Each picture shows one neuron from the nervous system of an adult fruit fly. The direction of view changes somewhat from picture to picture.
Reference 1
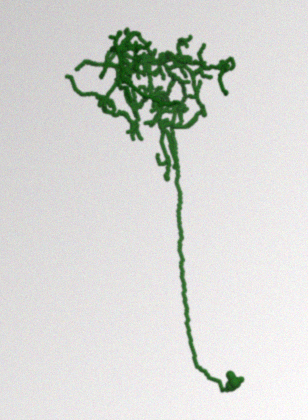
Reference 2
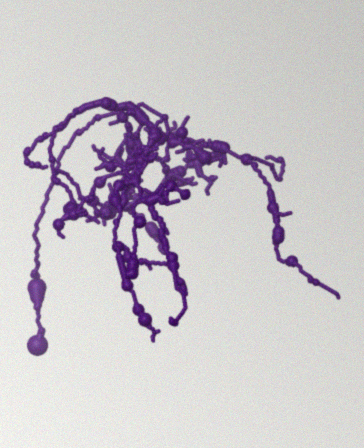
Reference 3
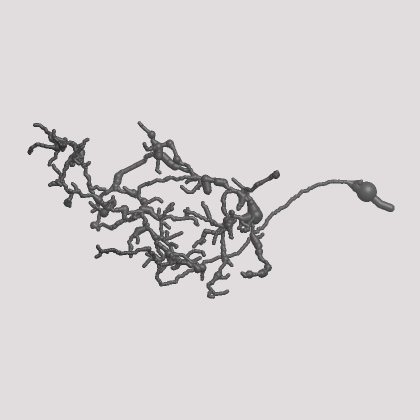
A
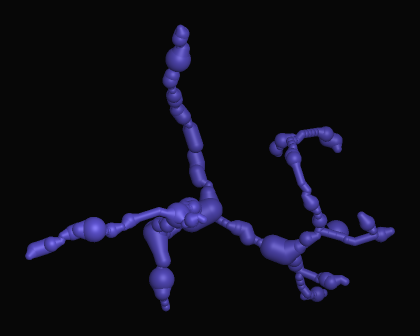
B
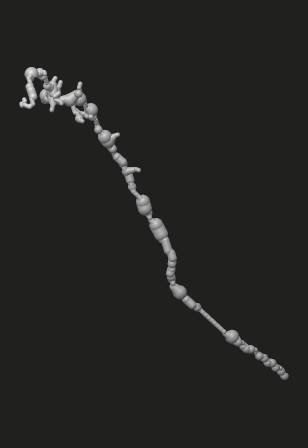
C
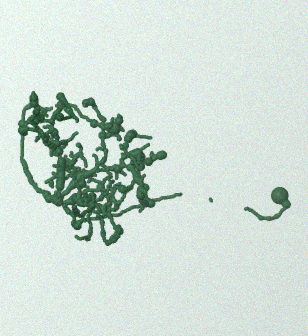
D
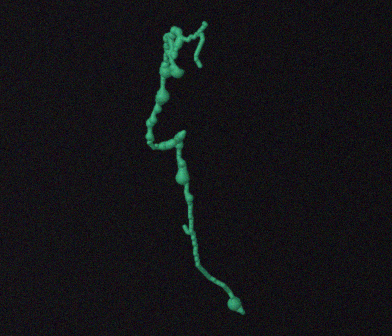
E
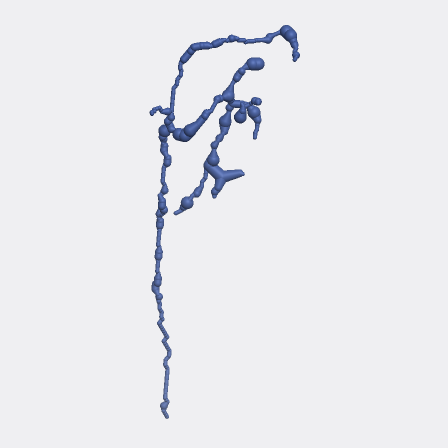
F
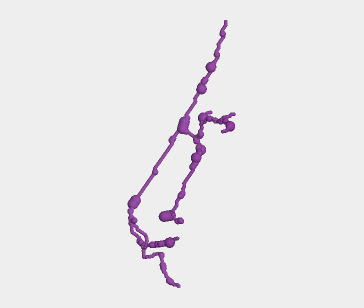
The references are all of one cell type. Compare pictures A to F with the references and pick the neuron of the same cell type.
Picture C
